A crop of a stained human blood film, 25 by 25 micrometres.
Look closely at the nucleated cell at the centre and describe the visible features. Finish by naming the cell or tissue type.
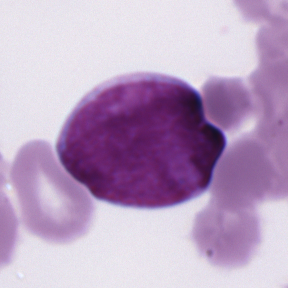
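Outline: a smooth oval, broken only by one small notch on the right side. The nucleus measures about 14 by 11 micrometres. Its chromatin is fine and evenly spread, without coarse dark clumps. The cytoplasm forms only a thin pale rim, seen most clearly along the upper-left edge. No vacuoles are seen in the cell. Name: myeloblast.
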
